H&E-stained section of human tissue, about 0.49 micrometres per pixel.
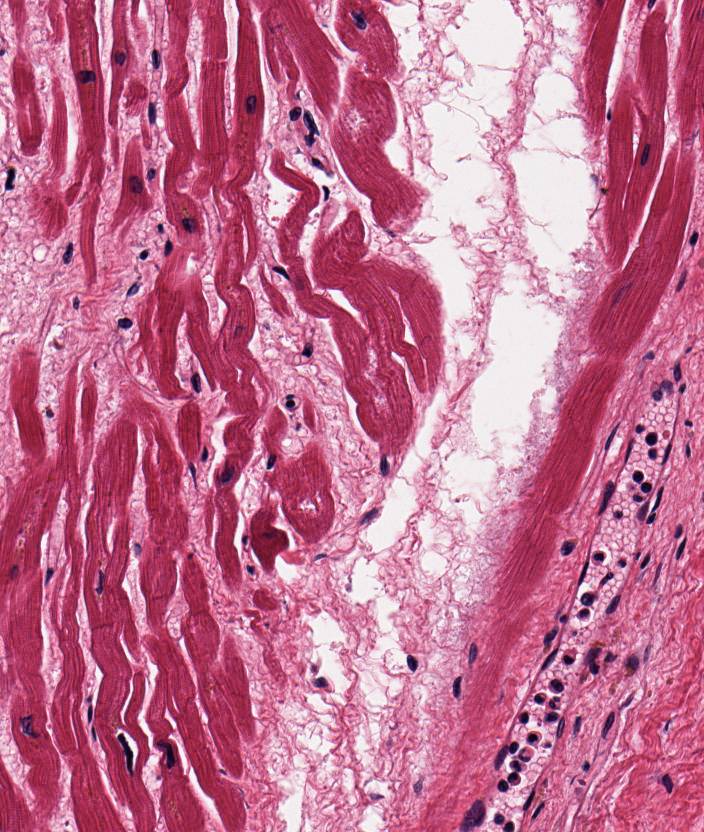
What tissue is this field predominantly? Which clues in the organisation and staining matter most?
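The answer is myocardium. Check one: the left half is filled with bundles of wavy, deeply eosinophilic muscle fibres running mainly top to bottom along an undulating course.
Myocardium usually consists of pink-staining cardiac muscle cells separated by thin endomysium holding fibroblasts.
Check two: the tissue between these fibres is pale, loose and finely vacuolated, with scattered small dark nuclei.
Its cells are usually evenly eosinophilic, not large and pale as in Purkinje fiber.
Check three: a pale, largely empty cleft crossed by wispy fibrillar strands lies in the upper centre-right between two groups of muscle.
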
